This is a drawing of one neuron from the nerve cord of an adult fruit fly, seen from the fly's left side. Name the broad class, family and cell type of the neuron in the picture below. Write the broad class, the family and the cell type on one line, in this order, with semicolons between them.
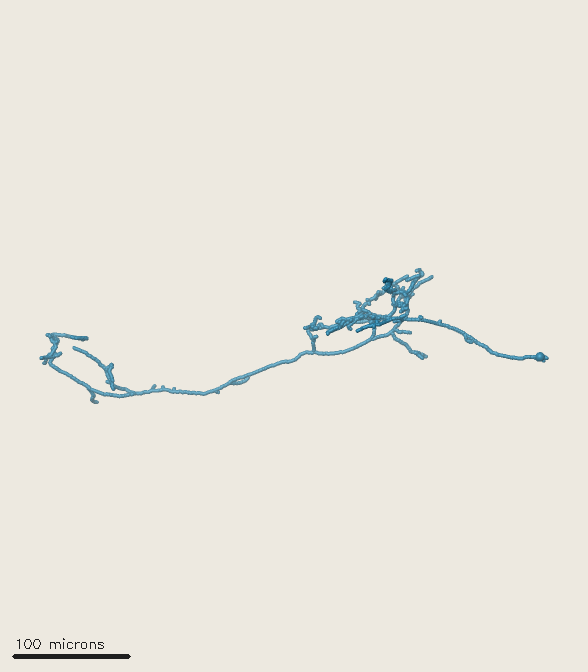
nerve-cord intrinsic neuron; hemilineage 05B; IN05B070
